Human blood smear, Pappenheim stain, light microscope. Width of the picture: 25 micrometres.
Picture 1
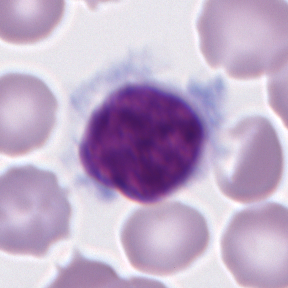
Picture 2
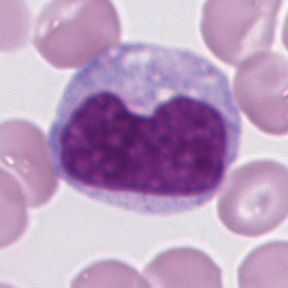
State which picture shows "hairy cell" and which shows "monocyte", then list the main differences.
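Picture 1 is a hairy cell; picture 2 is a monocyte. Surface: fine hair-like projections extend from the hairy cell, whereas the monocyte's surface shows none, and its outline is roughly round. Nuclear shape: the hairy cell's nucleus is round, about 10 micrometres across, with no indentation or lobes, while the monocyte's nucleus has a single notch in its upper edge that gives it a kidney shape.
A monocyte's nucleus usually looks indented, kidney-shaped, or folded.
Cytoplasm: pale blue with no visible granules in the hairy cell; in the monocyte, only faint, fine speckling rather than coarse granules.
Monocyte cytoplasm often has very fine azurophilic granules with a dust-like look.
Size: the monocyte is about 17 micrometres across, with its nucleus filling about 60% of the cell's area.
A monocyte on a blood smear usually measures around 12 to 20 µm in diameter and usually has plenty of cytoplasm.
Chromatin: in the monocyte it is dark purple and patchy, with paler spots among darker clumps. Nucleoli: none are visible in either cell.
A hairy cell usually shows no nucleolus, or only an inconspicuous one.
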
